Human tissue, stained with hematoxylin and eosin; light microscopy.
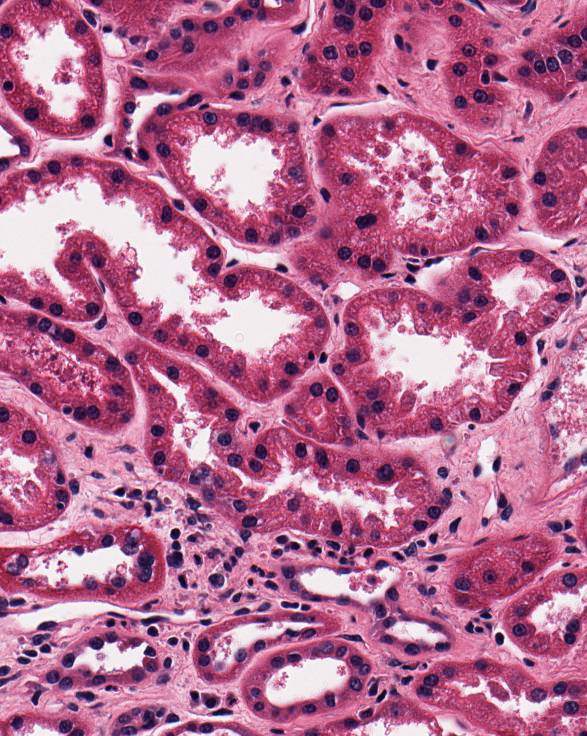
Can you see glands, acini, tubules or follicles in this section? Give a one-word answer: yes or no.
Yes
